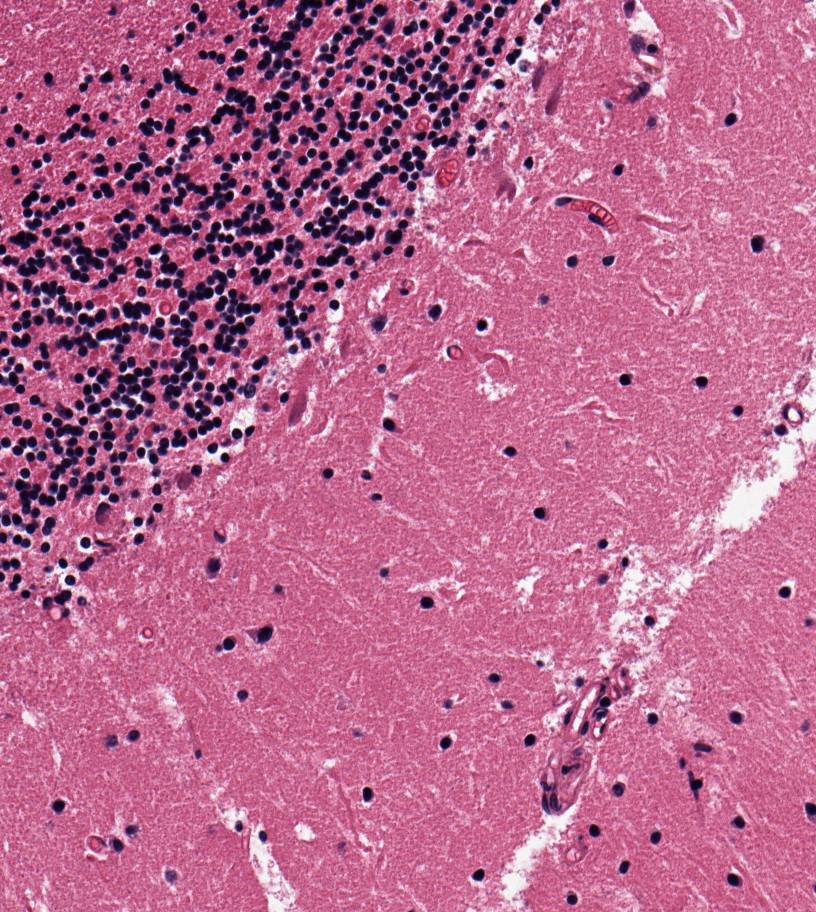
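Cerebellum, haematoxylin and eosin: in the dense region, notice small, round, uniform, dark nuclei with very little visible cytoplasm. Most of the field, to the right and below, is pink, finely fibrillary tissue with only sparse cells. Small vessels holding red blood cells lie within it; look for one near the top centre. No epithelium or glands appear.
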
